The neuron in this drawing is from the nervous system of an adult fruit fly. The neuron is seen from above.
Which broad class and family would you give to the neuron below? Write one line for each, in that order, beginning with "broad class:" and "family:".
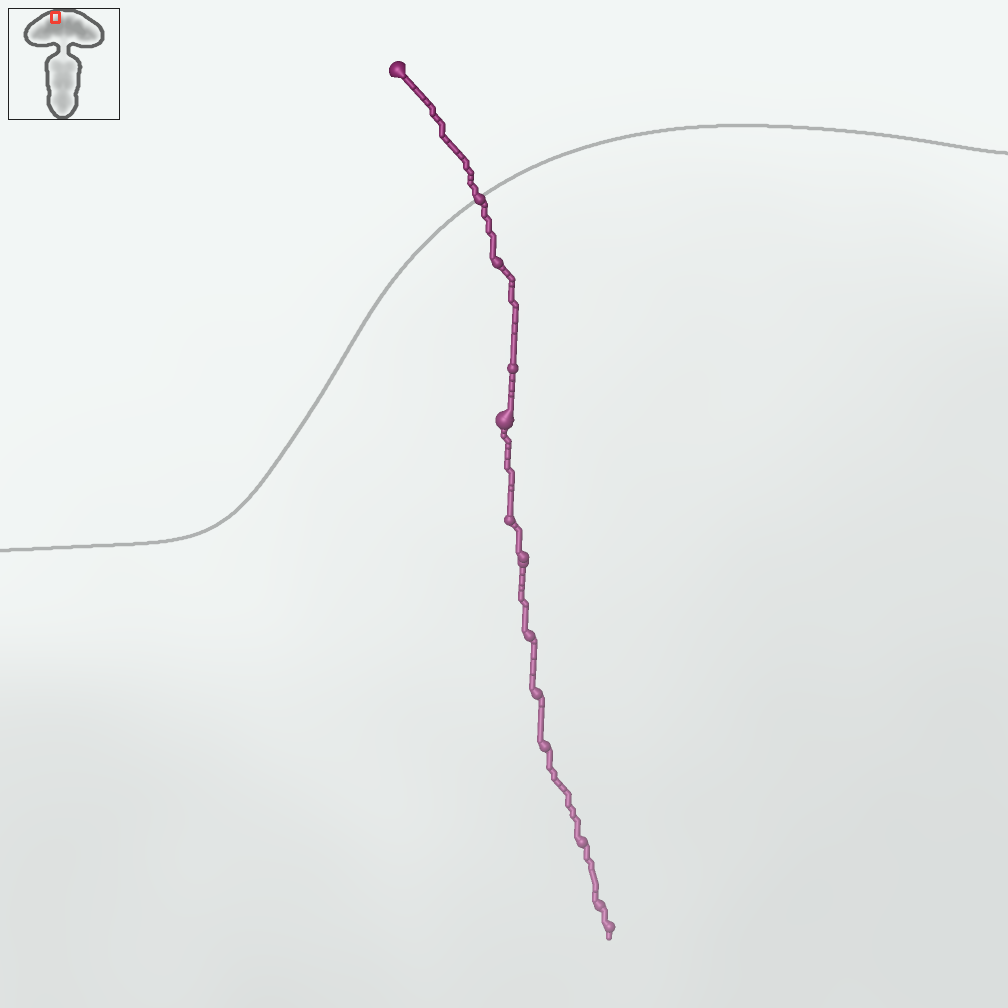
broad class: sensory neuron entering the brain
family: class mechanosensory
